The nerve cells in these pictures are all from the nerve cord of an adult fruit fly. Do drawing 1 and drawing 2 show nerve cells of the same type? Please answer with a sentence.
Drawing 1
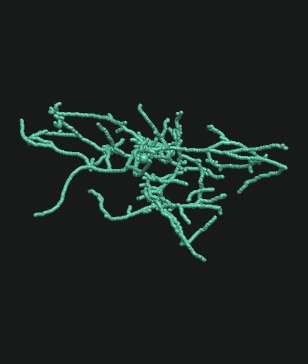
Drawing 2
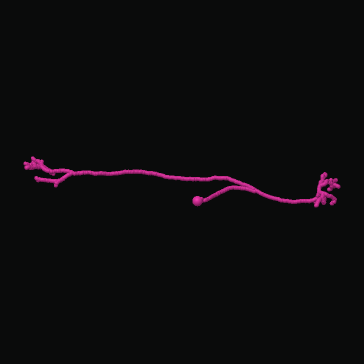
They are of different cell types.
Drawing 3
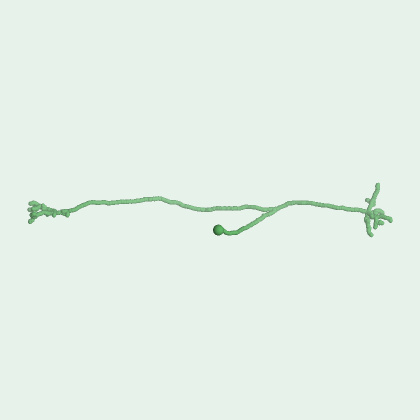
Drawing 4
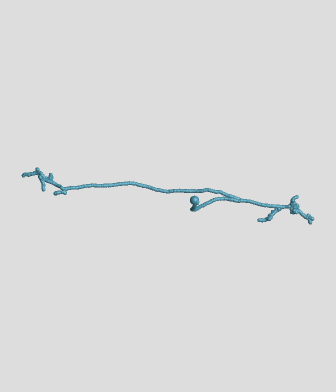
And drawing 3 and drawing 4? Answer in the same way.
They are of the same cell type.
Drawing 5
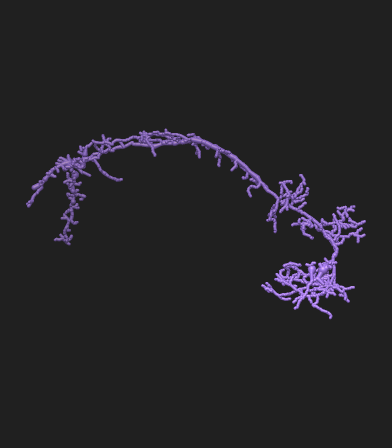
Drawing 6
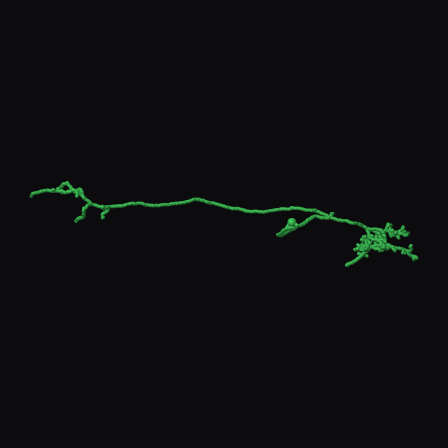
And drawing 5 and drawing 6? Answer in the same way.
They are of different cell types.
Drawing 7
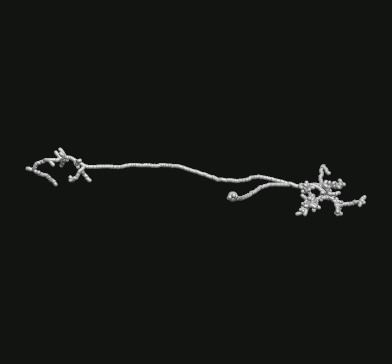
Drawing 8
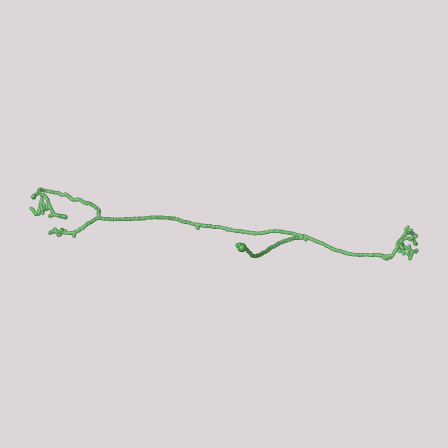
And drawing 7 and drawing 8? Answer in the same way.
They are of the same cell type.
